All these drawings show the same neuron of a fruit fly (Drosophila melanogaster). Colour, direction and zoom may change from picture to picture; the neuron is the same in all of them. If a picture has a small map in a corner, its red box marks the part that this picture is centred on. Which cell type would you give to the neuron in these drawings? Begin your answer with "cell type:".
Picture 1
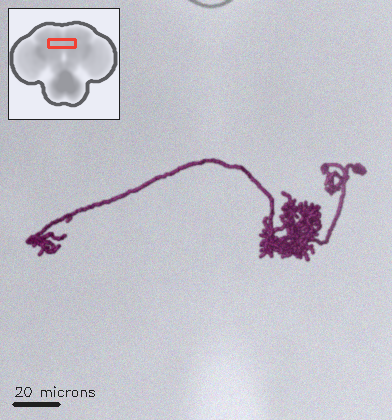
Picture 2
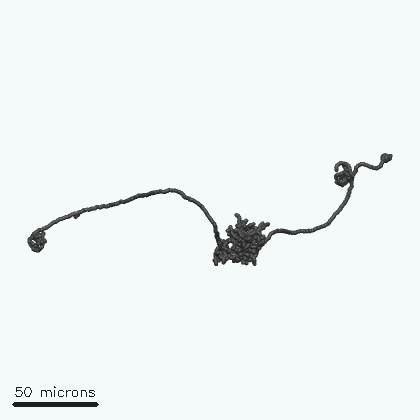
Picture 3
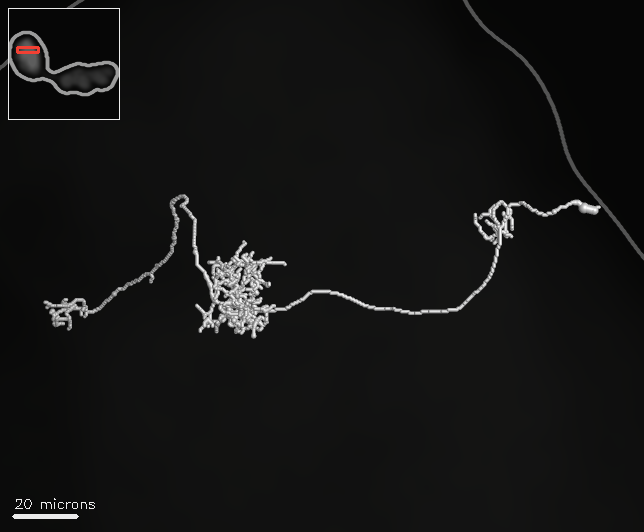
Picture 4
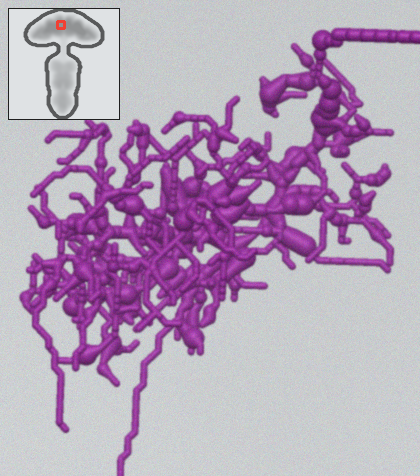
cell type: PFR_a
